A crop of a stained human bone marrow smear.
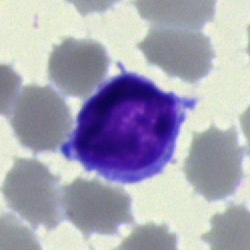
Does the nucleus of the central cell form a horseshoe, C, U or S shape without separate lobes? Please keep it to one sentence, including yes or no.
No, its nucleus is not drawn out; it is one compact round or oval mass.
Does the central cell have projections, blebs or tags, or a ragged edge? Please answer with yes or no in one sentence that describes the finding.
Yes, the border of the cell is ragged or frayed, or shows projections, blebs or tags.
